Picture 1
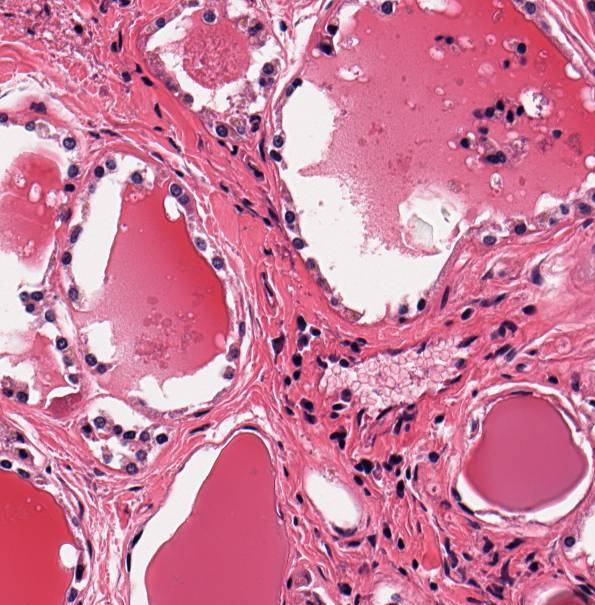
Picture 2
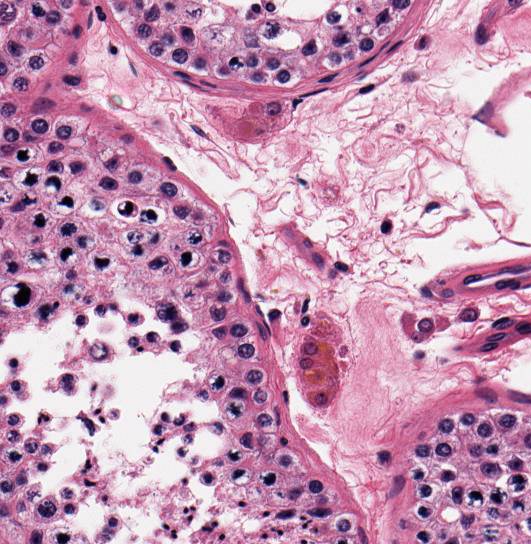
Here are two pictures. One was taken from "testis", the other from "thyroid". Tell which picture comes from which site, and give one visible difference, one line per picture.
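Site of picture 1: thyroid. Each space is lined by a single layer of flattened to cuboidal cells.
Site of picture 2: testis. The tubules are lined by a stratified epithelium many cell layers thick, made of cells with round nuclei.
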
